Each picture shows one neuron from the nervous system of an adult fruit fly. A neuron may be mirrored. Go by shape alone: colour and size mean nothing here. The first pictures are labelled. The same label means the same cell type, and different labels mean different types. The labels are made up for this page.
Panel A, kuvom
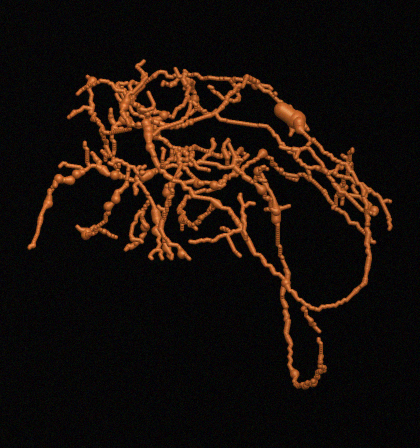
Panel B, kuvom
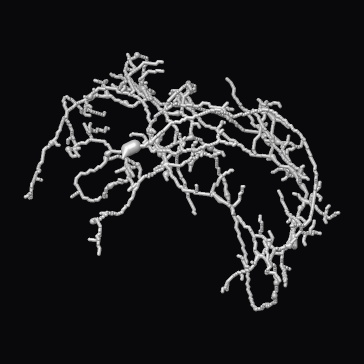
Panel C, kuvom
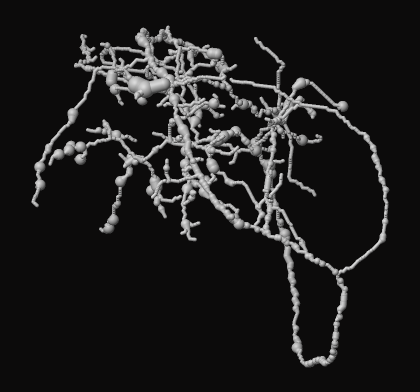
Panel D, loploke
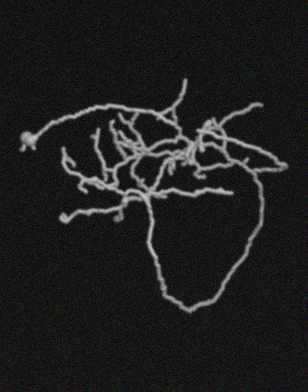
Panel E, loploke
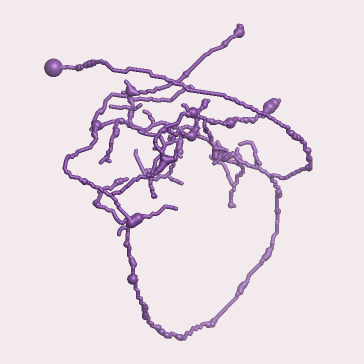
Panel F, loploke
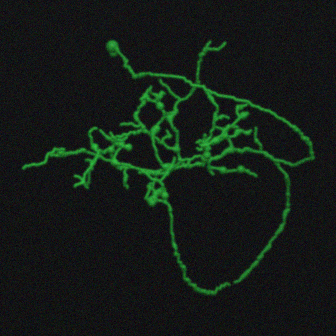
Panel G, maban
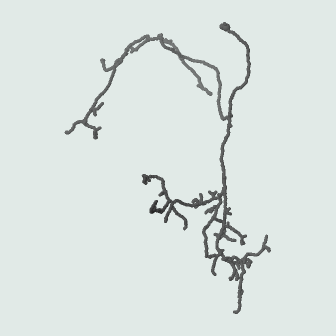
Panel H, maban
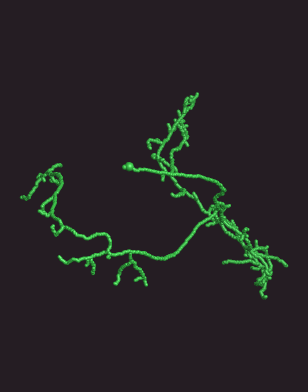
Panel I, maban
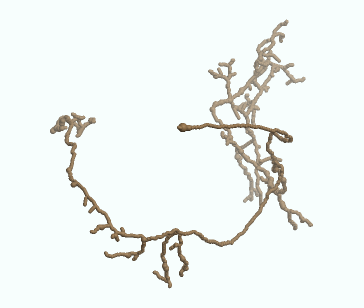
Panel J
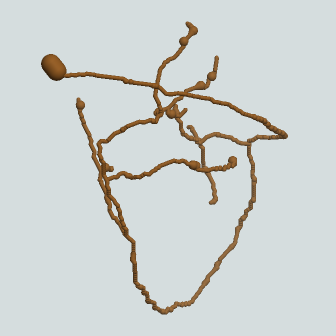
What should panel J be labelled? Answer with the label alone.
loploke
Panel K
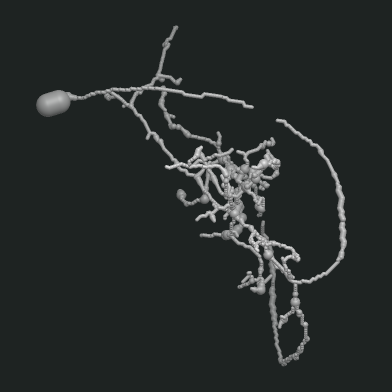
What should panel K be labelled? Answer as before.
loploke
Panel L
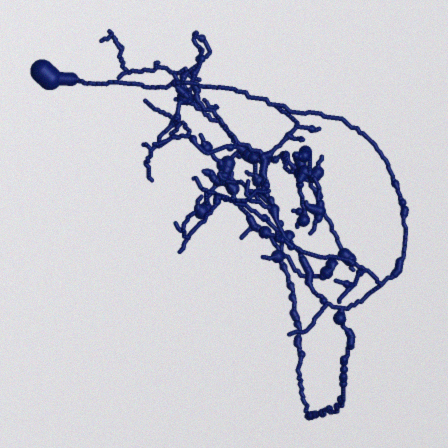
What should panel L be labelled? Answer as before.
loploke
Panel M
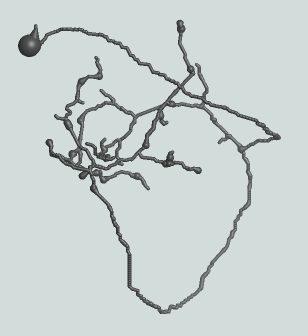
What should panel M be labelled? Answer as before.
loploke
